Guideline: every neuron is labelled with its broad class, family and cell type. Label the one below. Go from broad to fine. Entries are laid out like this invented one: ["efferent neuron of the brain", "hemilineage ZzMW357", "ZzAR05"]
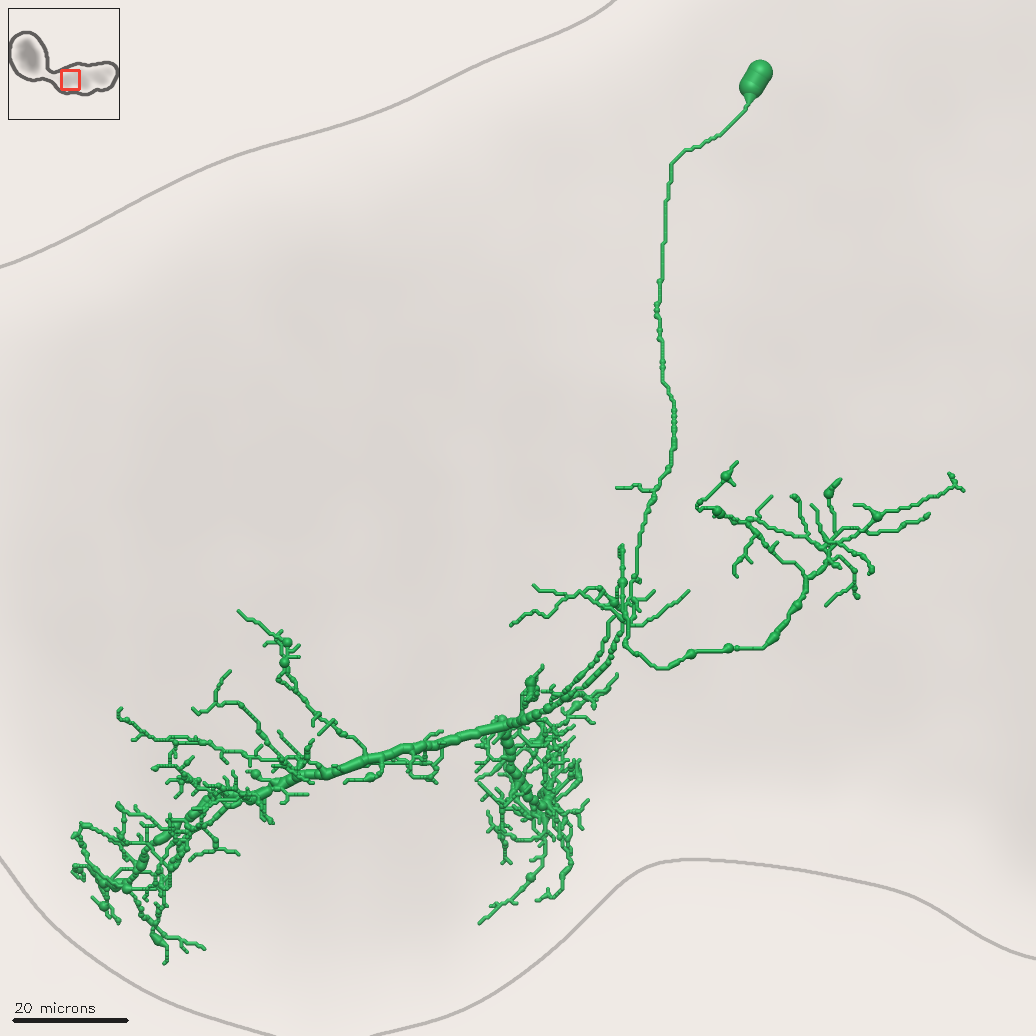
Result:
["nerve-cord intrinsic neuron", "hemilineage 23B", "IN23B034"]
